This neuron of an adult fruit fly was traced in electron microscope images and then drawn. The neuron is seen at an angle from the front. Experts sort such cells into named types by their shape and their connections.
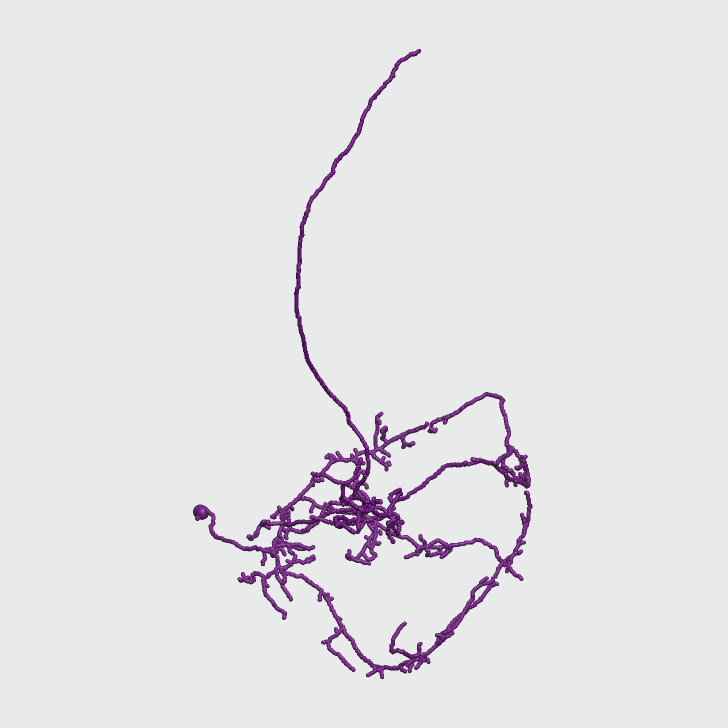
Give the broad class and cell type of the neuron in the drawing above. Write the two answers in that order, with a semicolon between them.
central-brain intrinsic neuron; GNG630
